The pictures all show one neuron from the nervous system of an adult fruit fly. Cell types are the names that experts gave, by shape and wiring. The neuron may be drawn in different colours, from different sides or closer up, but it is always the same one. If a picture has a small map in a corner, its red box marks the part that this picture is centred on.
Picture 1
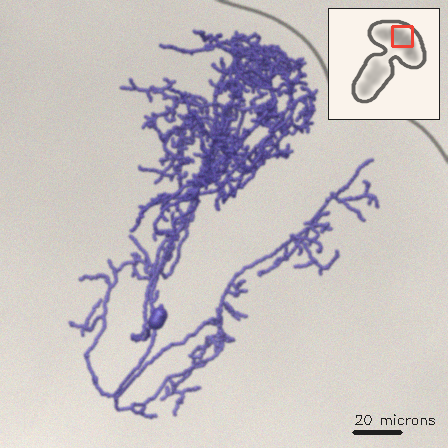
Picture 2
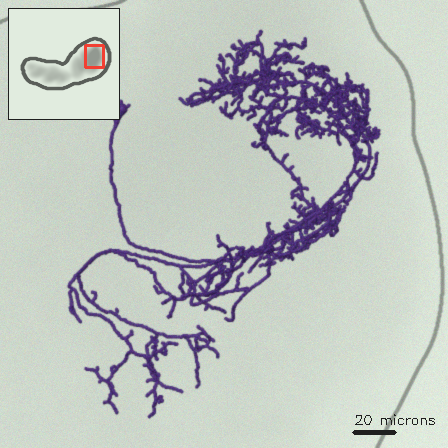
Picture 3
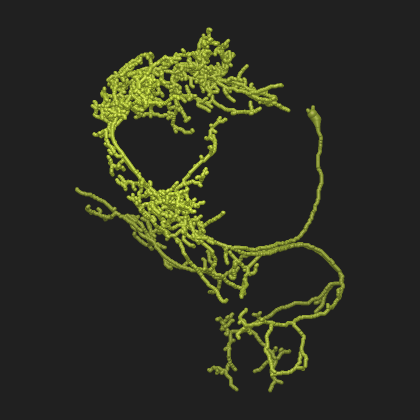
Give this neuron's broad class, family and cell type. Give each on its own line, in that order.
central-brain intrinsic neuron
hemilineage DM1_antero_dorsal
SMP471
